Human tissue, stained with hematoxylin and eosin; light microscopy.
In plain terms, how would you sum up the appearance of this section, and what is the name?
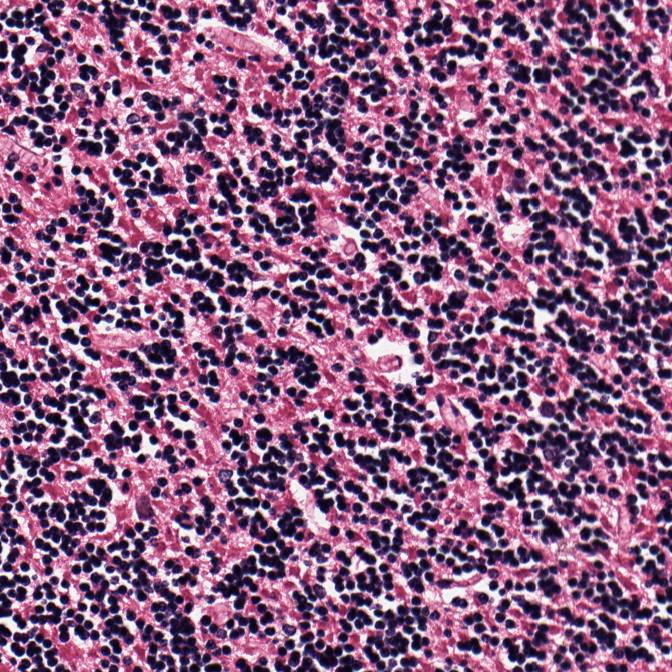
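Field: small round dark nuclei, densely and evenly packed throughout; no layering, no discrete units. Nuclei with scarcely any visible cytoplasm. Irregular pink, finely fibrillary patches between nuclei. No epithelium, glands or fat cells. Cerebellum.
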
